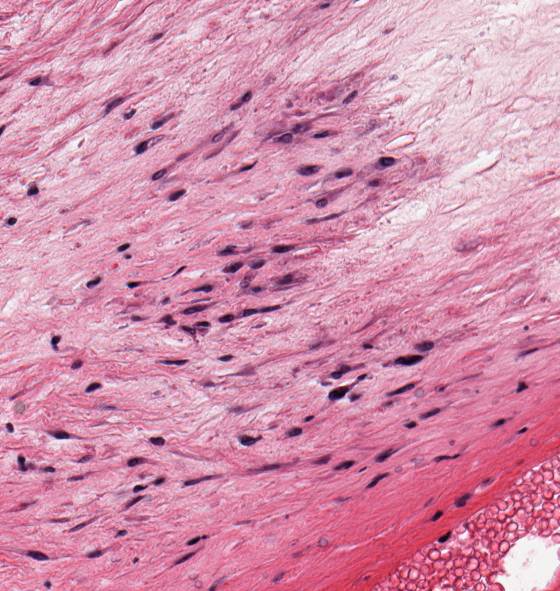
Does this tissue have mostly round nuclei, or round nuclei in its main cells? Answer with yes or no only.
No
